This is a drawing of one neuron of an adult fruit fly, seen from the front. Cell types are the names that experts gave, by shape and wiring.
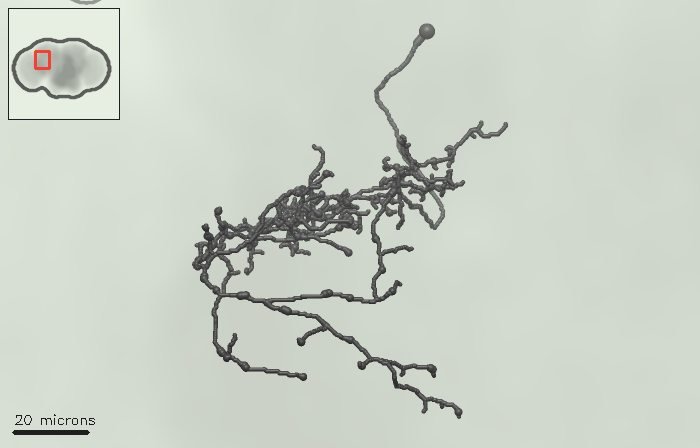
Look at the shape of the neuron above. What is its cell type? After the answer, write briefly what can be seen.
It is of cell type AVLP469. It is a central-brain intrinsic neuron. The cell body can be seen at the top of the picture. From top to bottom in the picture it spans about 100 microns. The picture shows dozens of branch ends.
